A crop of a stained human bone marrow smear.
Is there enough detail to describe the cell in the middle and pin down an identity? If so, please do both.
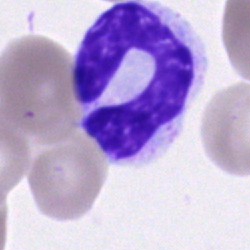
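Dense, dark purple chromatin has small paler patches scattered through it. No nucleoli are visible in the nucleus. The cytoplasm forms a narrow rim, widest on the right side of the cell. It contains no vacuoles. This is a band neutrophil.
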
